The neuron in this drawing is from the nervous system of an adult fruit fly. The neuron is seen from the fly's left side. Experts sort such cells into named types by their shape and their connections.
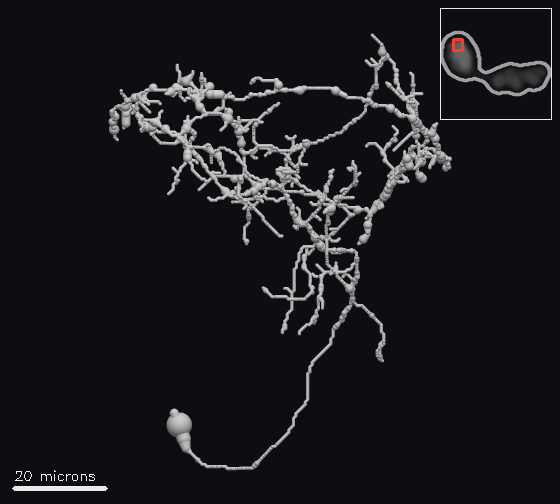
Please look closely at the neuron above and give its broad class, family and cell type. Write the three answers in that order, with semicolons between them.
central-brain intrinsic neuron; hemilineage SLPal5; SLP099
